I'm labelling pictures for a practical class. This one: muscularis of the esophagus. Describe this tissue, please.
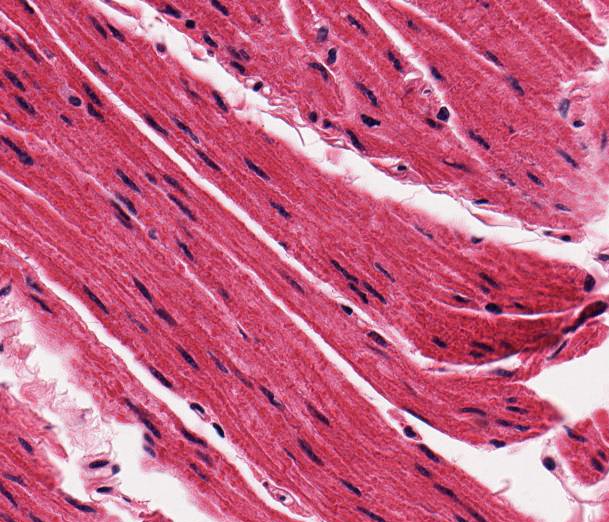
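I'm seeing long muscle fibres running in parallel across the whole field, from upper left to lower right. Their nuclei are elongated ovals, with the long axes following the length of the fibres. The fibre cytoplasm stains deep pink, with a fine lengthwise fibrillar texture. And between the fibres, scant interstitial tissue carries small, dark, slender nuclei.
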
